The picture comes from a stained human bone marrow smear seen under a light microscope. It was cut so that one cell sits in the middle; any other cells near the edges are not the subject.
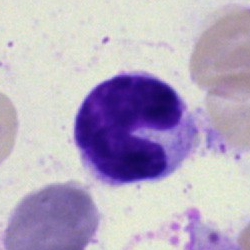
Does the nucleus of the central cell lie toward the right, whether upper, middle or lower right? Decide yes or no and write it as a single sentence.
No, on the left side of the cell lies its nucleus.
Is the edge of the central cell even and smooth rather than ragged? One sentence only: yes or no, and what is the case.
Yes, the cell does have a smooth edge free of projections, blebs or tags.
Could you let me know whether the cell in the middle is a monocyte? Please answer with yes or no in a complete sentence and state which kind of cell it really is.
No, the middle cell is classified as a band neutrophil instead of a monocyte.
